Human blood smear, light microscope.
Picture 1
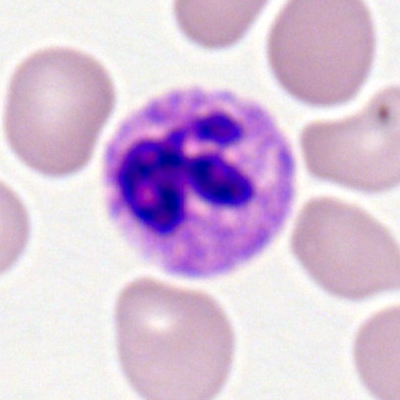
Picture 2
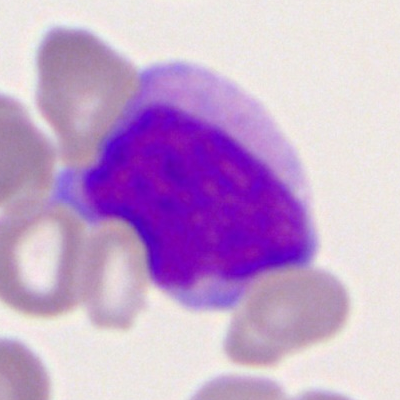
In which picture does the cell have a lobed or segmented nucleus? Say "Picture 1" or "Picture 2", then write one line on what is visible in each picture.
Picture 1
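What picture 1 shows: The nucleus is divided into several separate lobes.
What picture 2 shows: The nucleus is a single unlobed mass.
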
